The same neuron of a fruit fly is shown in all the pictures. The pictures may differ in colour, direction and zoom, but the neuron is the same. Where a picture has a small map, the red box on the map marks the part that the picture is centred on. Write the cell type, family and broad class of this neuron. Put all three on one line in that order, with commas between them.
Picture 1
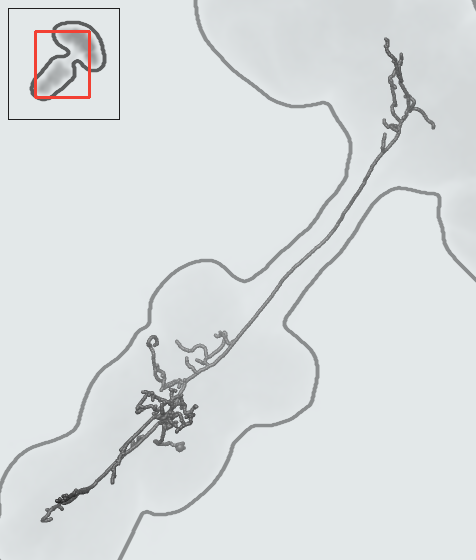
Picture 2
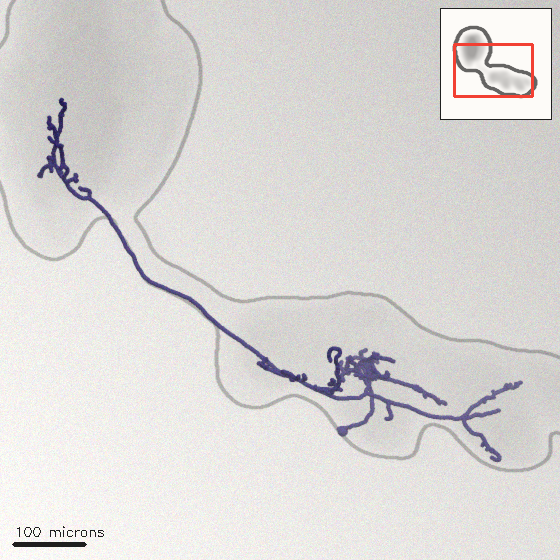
AN05B049_c, hemilineage 05B, ascending neuron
